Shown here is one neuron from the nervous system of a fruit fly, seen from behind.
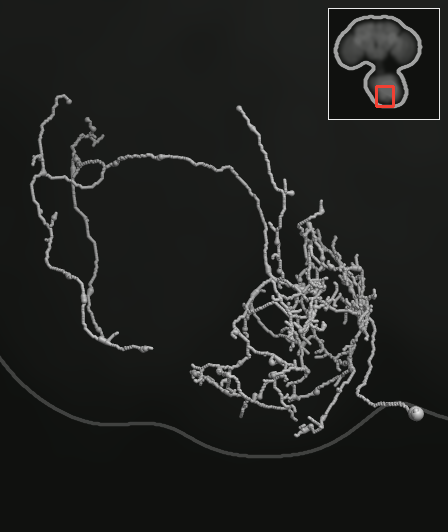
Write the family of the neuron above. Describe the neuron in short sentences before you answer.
Its cell body lies at the lower right of the picture. The picture shows dozens of branch ends. Its broad class is nerve-cord intrinsic neuron. Its family is hemilineage 04B.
